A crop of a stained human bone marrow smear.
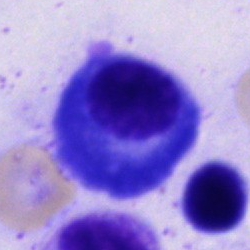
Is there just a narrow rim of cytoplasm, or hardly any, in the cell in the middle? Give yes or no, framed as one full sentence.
No, it is abundant cytoplasm that surrounds its nucleus.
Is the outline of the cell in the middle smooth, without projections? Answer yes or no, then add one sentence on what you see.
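No. A single small pale purple bulge projects from the top edge of the cell.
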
